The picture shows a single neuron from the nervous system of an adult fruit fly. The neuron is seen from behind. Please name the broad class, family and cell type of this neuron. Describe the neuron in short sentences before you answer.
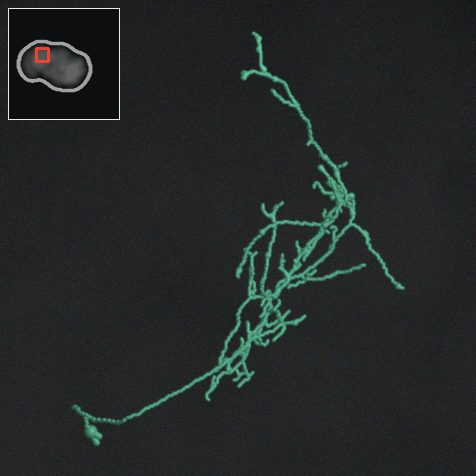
The cell body is at the lower left of the picture. The picture shows dozens of branch ends. This is a central-brain intrinsic neuron. Its family is hemilineage EBa1. It is of cell type CRE055.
